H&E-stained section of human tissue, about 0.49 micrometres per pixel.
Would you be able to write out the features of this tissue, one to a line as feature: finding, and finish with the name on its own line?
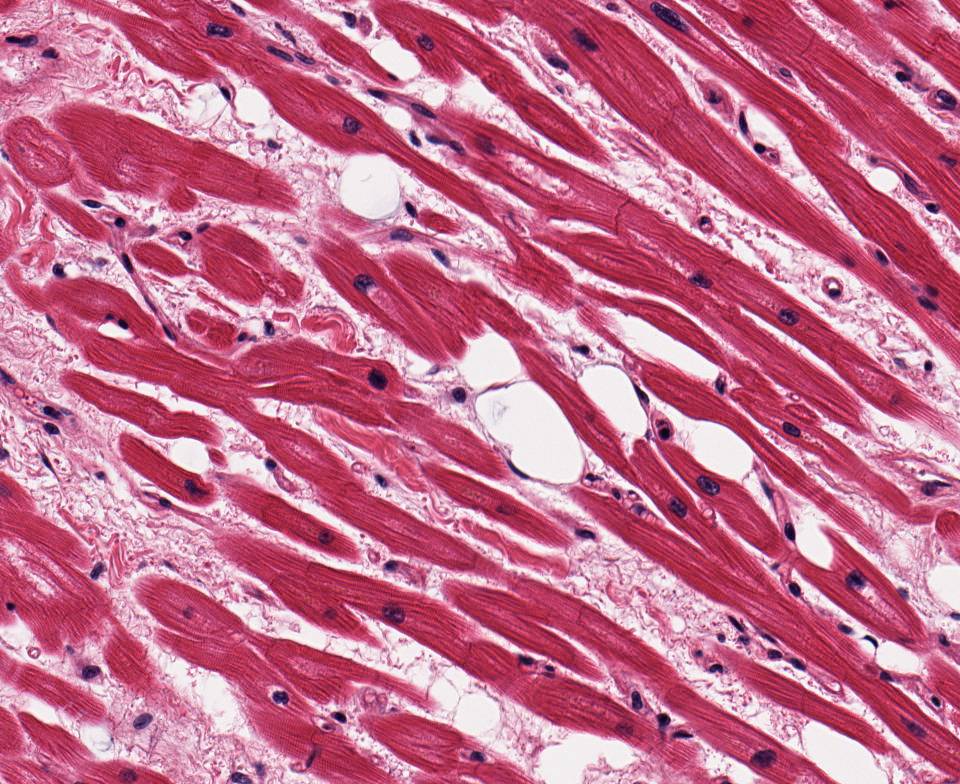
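Muscle fibres: they branch and join their neighbours, not separate straight cylinders
Between fibres: pale, loose, wispy connective tissue with scattered small dark nuclei, most abundant towards the left
Epithelium and glands: none anywhere in the field
Tissue: atrial appendage of the heart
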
